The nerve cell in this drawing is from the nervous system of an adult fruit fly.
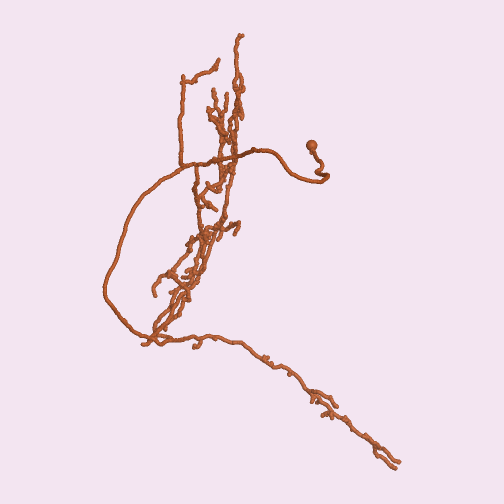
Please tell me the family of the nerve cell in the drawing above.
hemilineage DM3_dorso_medial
